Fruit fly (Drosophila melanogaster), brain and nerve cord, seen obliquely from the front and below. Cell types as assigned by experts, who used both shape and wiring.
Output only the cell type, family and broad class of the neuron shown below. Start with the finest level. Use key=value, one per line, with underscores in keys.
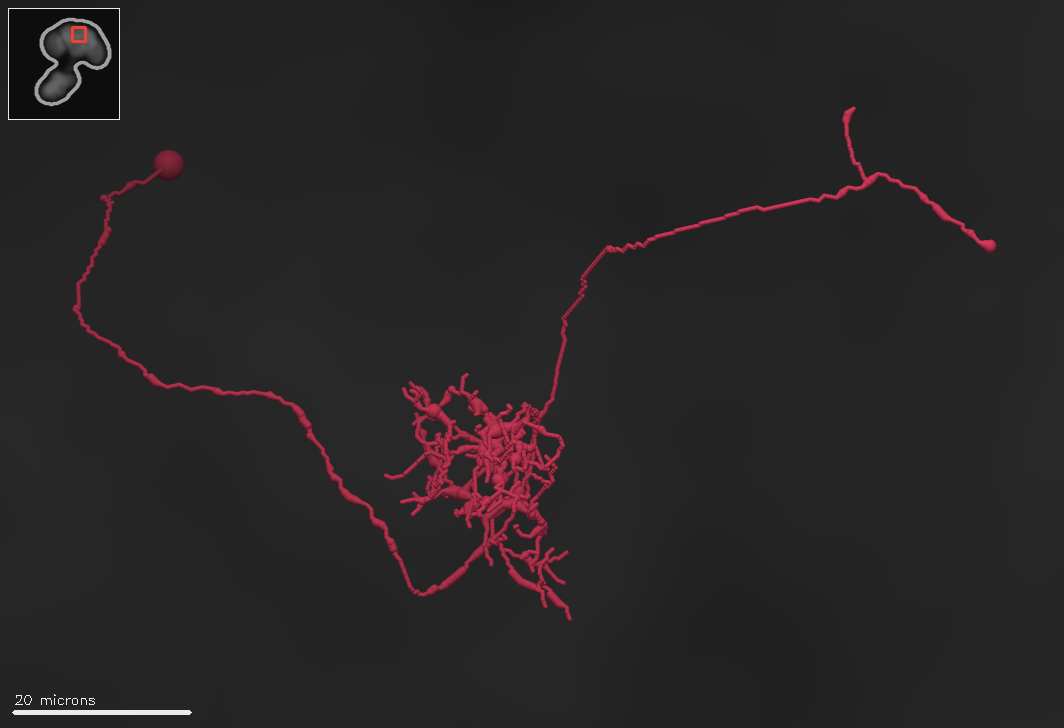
cell_type=FC1F
family=class CX
broad_class=central-brain intrinsic neuron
